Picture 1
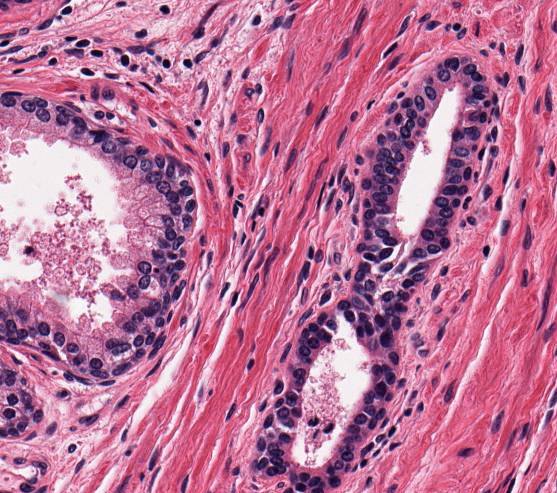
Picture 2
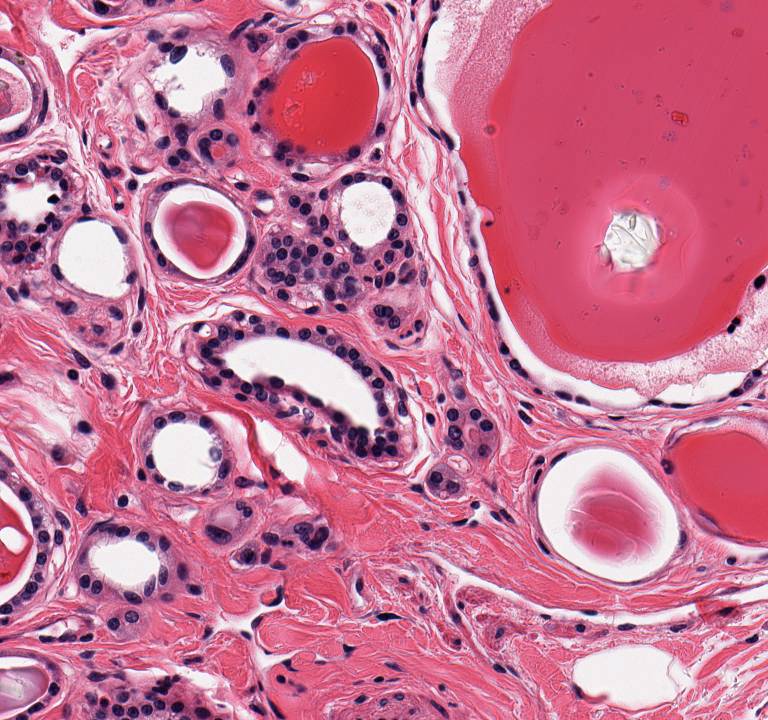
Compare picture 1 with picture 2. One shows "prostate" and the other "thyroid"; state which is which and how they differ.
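Prostate is picture 1, thyroid picture 2. A large gland lies on the left and two smaller ones on the right, in dense pink stroma. Tall cells with pale pink, finely granular cytoplasm and round nuclei toward the base line the large gland, whose lumen holds loose pale pink granular material. The thyroid has many small rounded duct-like units in pink fibrous stroma, lined by cuboidal cells with round, dark-staining nuclei. Upper right, one greatly dilated space of homogeneous bright pink material has a thin single layer of flattened lining cells with elongated nuclei.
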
